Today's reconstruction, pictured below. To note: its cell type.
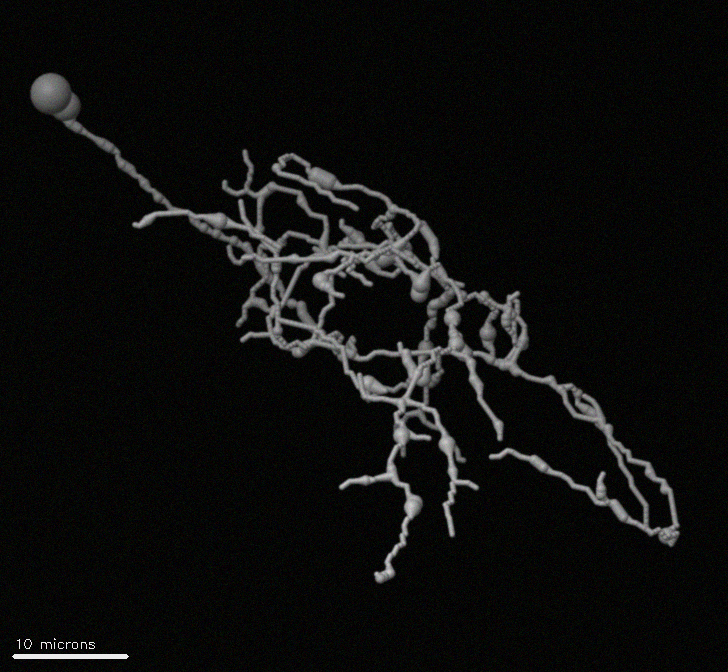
CB4130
